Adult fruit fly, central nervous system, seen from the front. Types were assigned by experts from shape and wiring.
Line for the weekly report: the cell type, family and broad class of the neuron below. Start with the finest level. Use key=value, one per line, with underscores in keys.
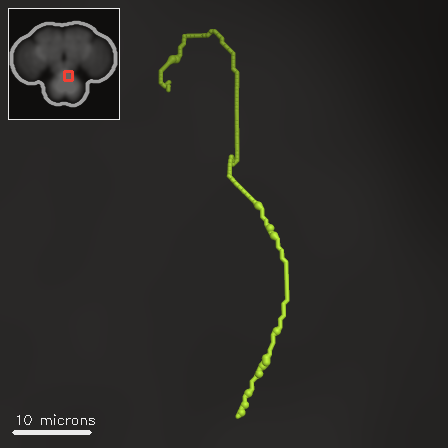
cell_type=BM_InOm
family=class mechanosensory
broad_class=sensory neuron entering the brain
